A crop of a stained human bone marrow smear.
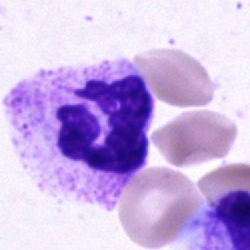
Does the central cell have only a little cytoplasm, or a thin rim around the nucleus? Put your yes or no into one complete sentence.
No, its cytoplasm is plentiful, not scant.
